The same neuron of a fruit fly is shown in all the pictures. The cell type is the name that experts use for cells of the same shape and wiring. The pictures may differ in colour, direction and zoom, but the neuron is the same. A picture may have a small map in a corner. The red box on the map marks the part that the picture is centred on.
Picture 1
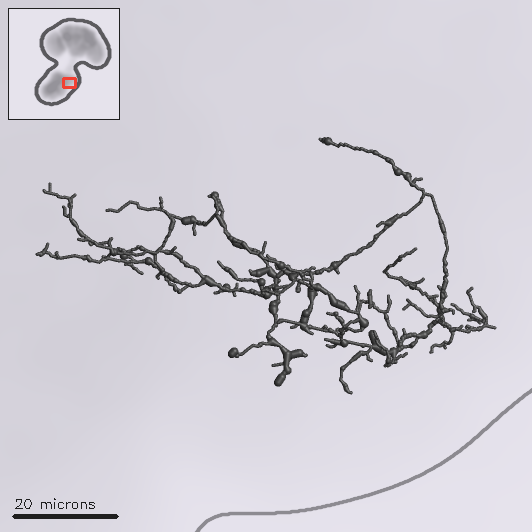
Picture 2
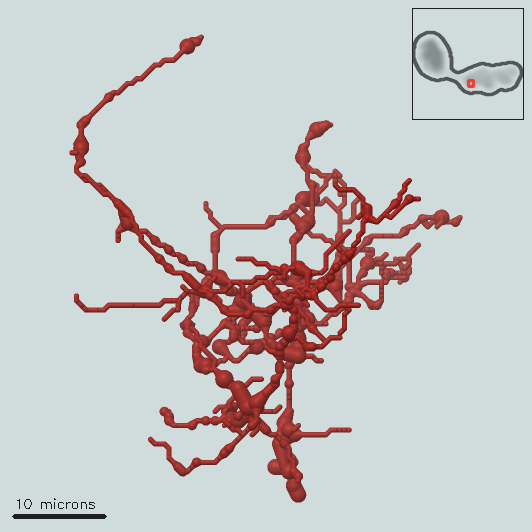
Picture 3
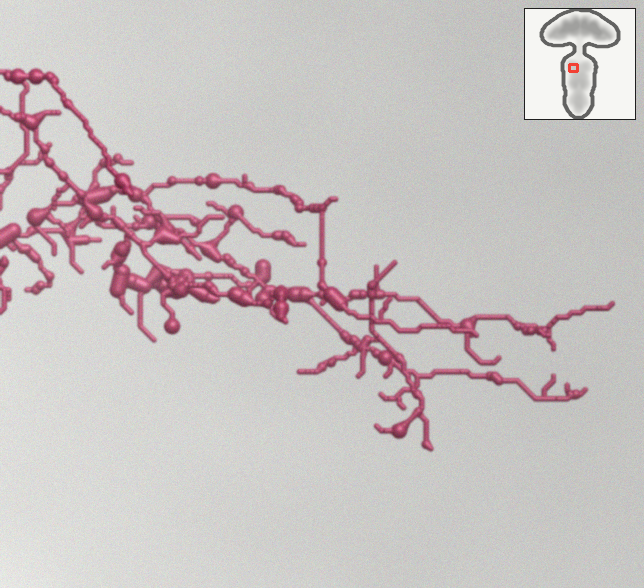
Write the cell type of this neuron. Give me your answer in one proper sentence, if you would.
The cell type designation of this neuron is IN20A.22A077.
